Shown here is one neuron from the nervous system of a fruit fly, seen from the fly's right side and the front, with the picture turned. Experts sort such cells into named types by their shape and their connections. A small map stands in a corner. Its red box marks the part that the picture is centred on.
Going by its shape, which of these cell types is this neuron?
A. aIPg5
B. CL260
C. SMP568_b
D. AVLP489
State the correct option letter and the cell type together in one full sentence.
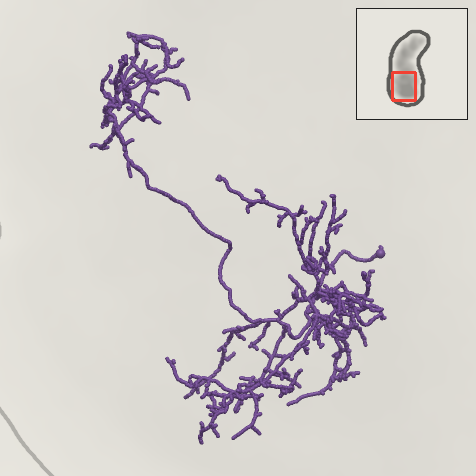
As option B gives it, the neuron's cell type is CL260.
